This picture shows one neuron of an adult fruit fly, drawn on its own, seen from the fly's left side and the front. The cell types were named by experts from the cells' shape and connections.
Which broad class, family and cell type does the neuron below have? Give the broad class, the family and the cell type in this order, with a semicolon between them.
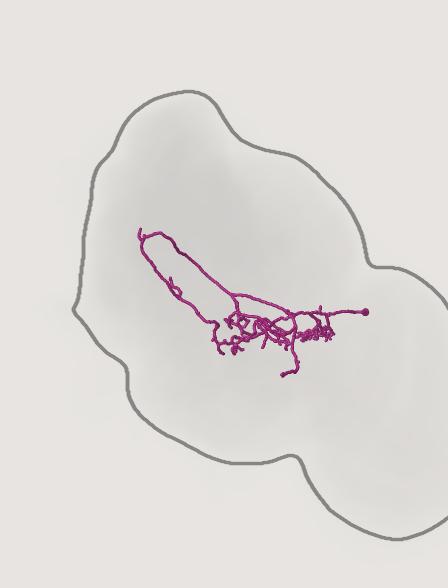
central-brain intrinsic neuron; hemilineage VLPl&p1_posterior; LAL136_b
